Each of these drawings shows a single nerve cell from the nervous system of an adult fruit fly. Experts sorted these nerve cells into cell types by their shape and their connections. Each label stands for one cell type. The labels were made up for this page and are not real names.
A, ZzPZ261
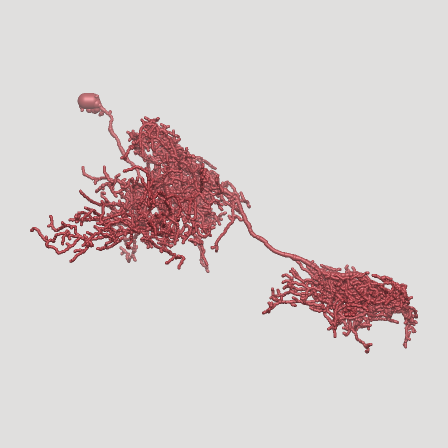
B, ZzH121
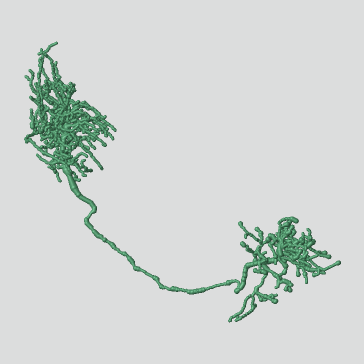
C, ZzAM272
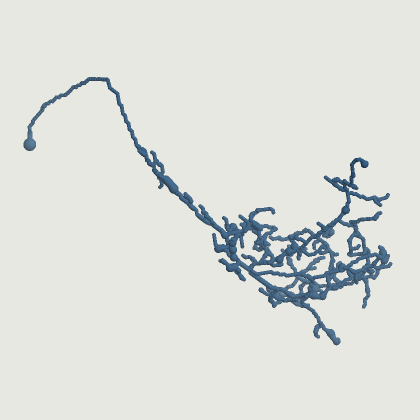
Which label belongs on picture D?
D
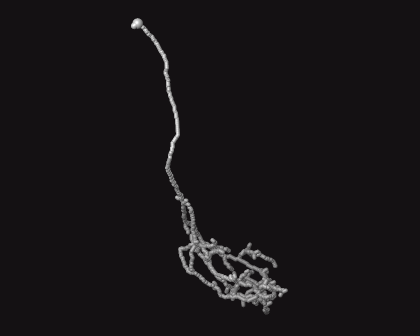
ZzAM272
